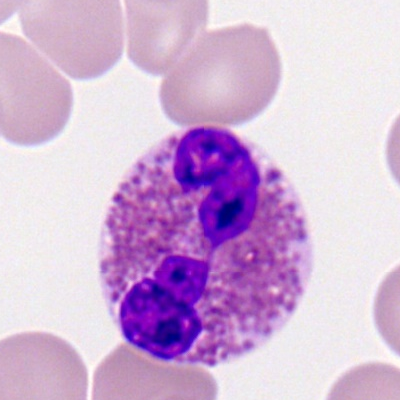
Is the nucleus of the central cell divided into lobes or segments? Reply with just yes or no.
Yes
